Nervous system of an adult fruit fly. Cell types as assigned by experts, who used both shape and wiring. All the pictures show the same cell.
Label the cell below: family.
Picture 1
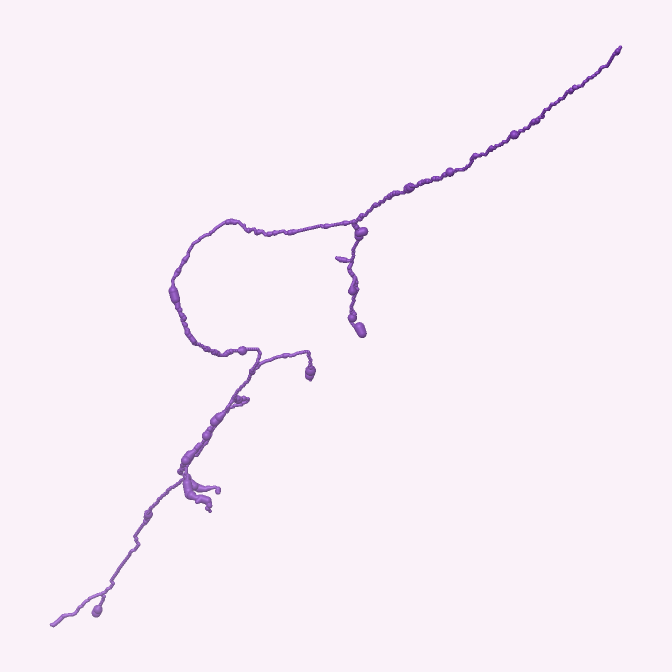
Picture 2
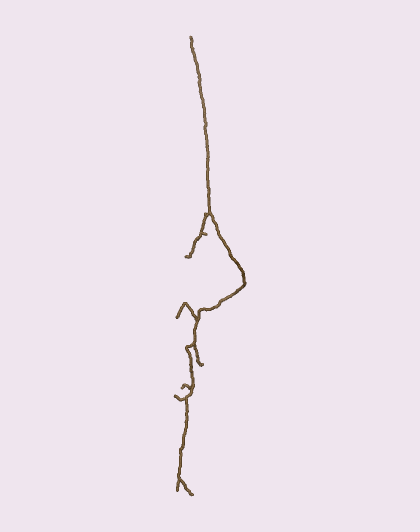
DNpe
